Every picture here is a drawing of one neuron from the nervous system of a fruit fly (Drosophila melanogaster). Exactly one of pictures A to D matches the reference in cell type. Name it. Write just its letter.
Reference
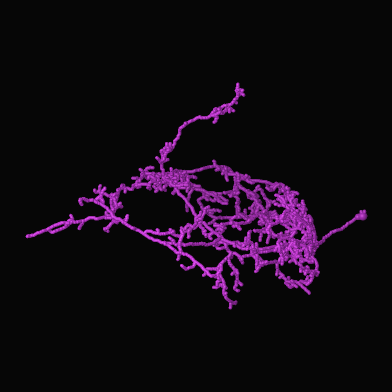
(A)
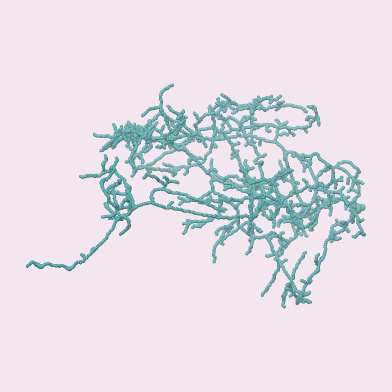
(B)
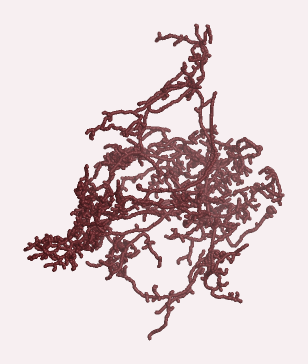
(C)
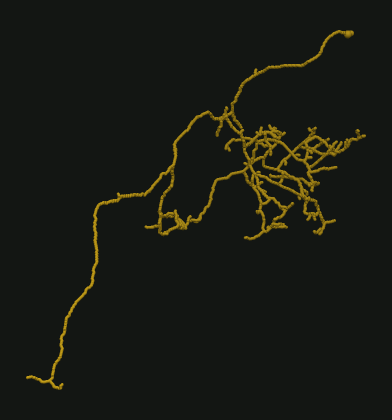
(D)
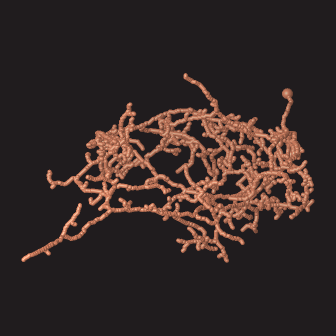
D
